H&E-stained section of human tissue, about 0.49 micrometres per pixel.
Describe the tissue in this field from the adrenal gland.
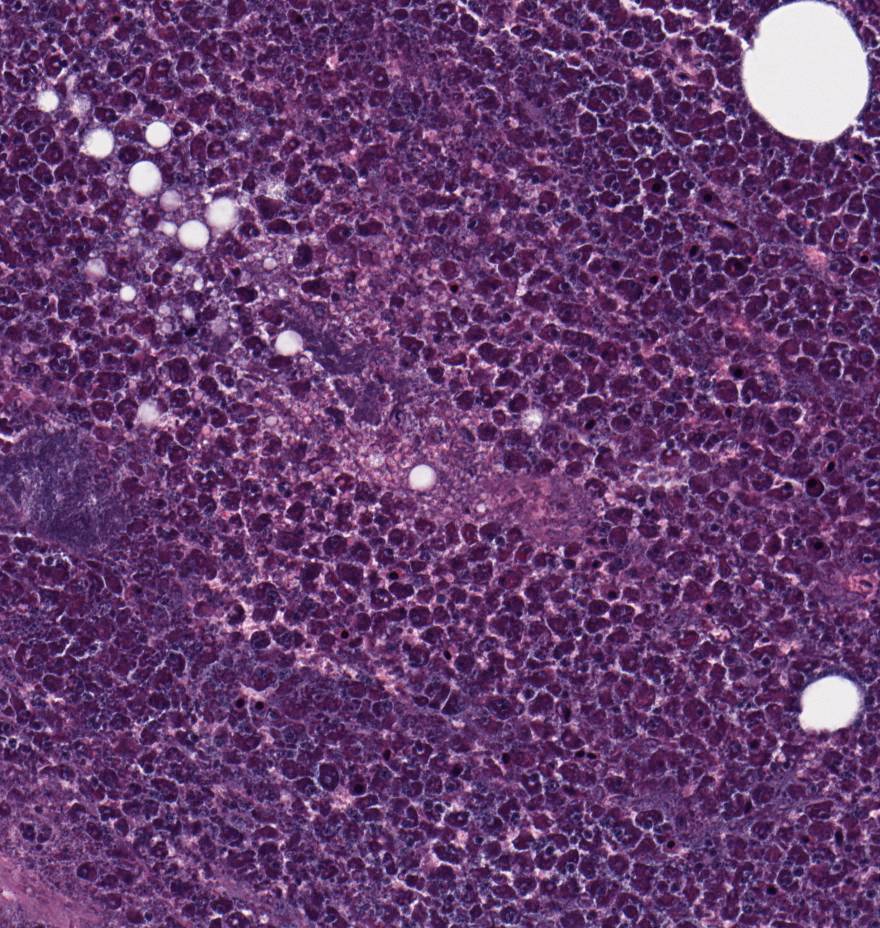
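Among the cell sheets, no glandular lumens or tubules are formed. Thin white retraction gaps outline many of the cells throughout the field. A cluster of small, round, clear vacuoles occupies the upper left part of the field. A single large, round, empty vacuole lies at the upper right corner.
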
